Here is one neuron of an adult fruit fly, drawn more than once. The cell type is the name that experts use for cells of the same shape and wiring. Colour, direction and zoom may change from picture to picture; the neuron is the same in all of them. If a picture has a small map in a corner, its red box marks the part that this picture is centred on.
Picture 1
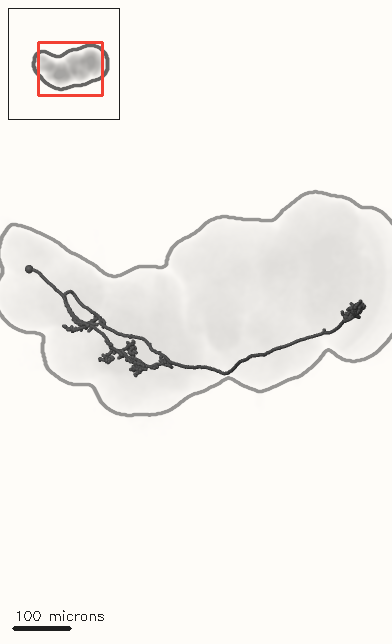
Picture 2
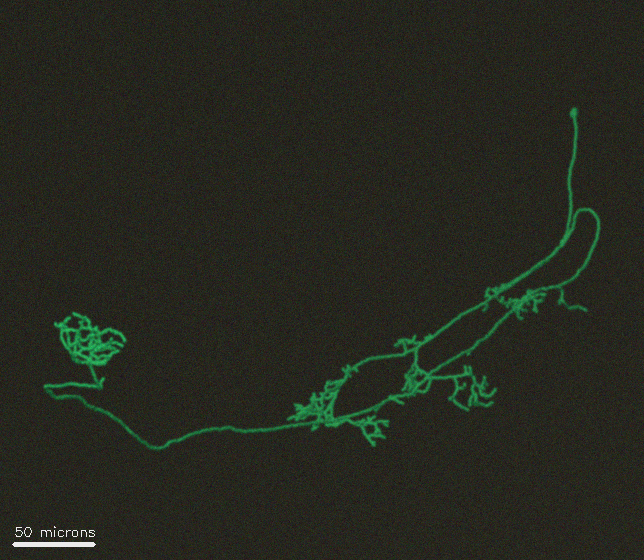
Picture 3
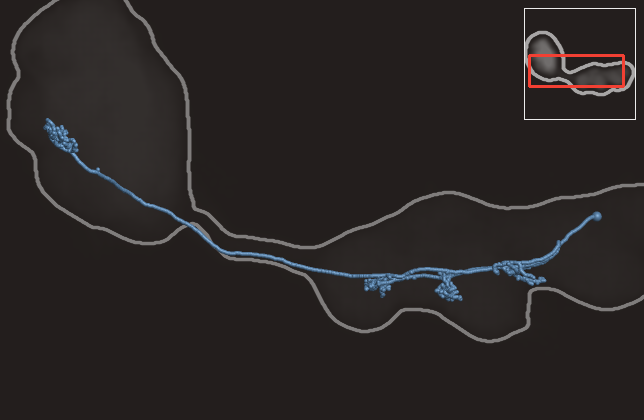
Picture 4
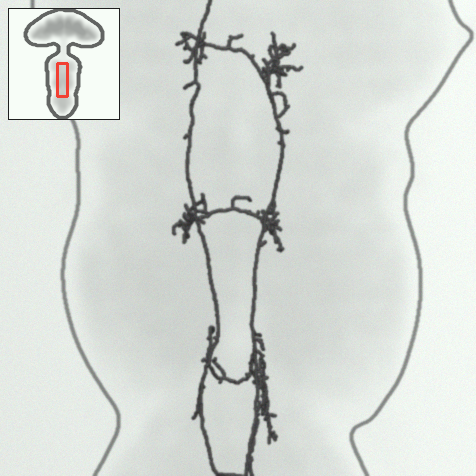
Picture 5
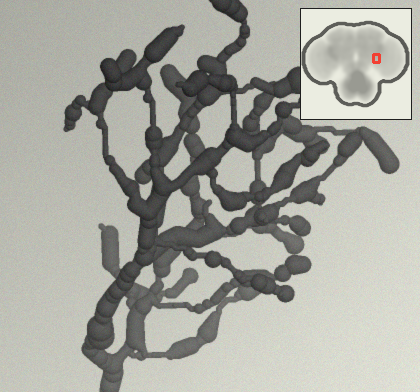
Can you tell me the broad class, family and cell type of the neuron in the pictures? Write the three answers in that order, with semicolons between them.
ascending neuron; hemilineage 08B; AN08B025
